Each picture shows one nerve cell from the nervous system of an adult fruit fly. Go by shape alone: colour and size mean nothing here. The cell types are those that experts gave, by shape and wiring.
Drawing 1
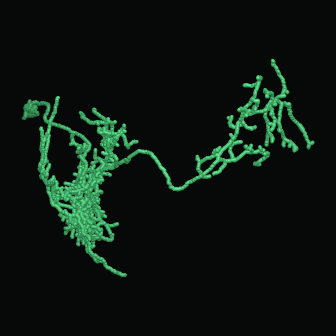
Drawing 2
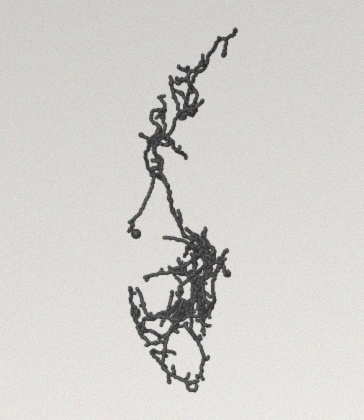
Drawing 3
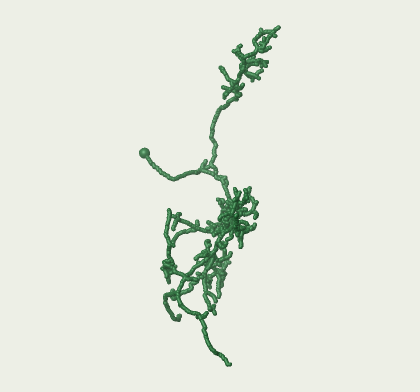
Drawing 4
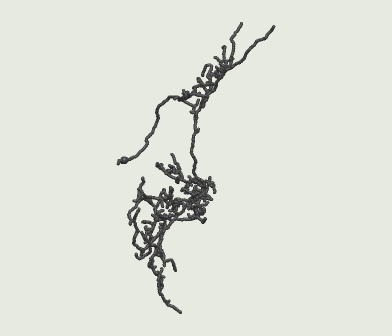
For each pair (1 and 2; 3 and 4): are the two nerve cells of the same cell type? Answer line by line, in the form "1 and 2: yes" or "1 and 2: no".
1 and 2: no
3 and 4: yes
